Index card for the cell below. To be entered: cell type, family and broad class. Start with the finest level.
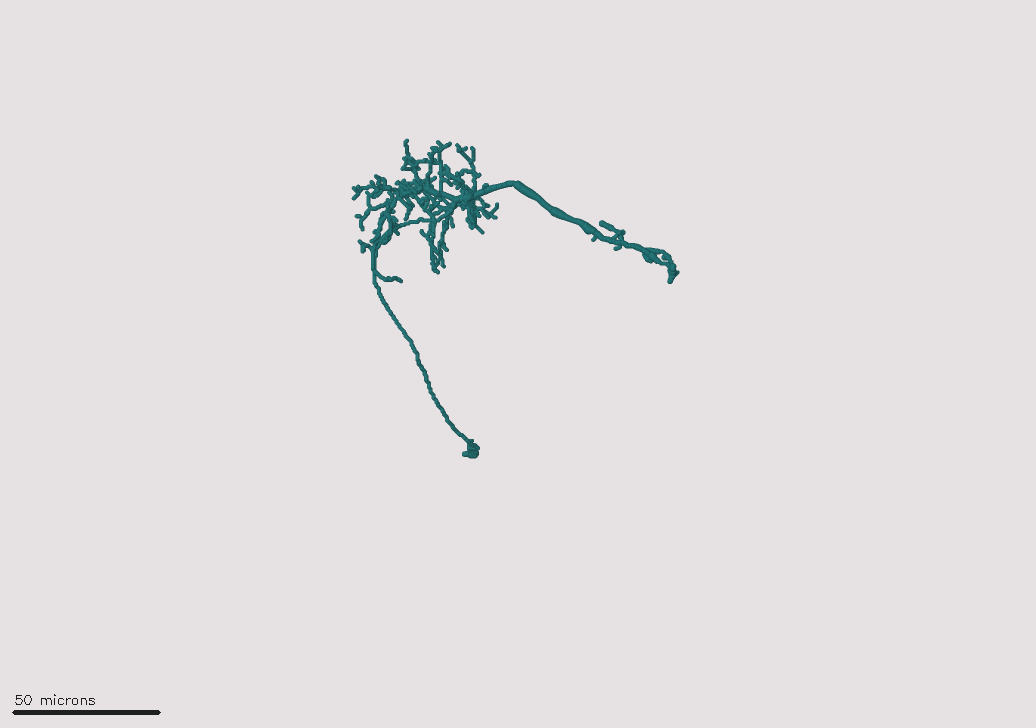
IN06A044; hemilineage 06A; nerve-cord intrinsic neuron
